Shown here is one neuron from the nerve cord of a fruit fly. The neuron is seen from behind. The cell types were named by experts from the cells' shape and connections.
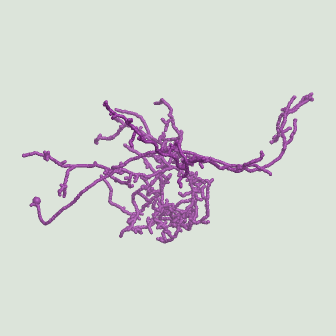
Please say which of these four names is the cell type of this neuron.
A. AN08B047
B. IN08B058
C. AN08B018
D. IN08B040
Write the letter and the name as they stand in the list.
D. IN08B040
